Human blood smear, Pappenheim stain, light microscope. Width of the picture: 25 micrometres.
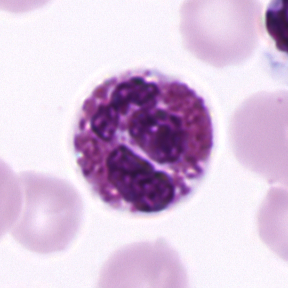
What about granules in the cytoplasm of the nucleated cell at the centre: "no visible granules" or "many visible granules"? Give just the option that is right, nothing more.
Many visible granules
